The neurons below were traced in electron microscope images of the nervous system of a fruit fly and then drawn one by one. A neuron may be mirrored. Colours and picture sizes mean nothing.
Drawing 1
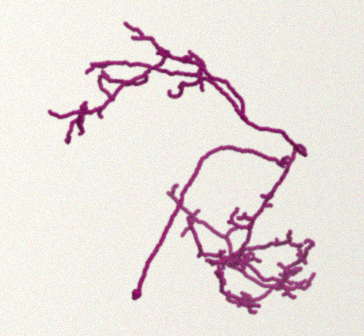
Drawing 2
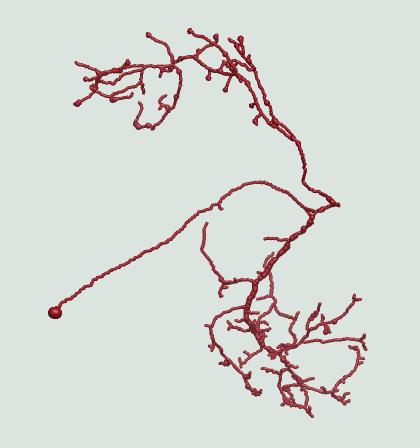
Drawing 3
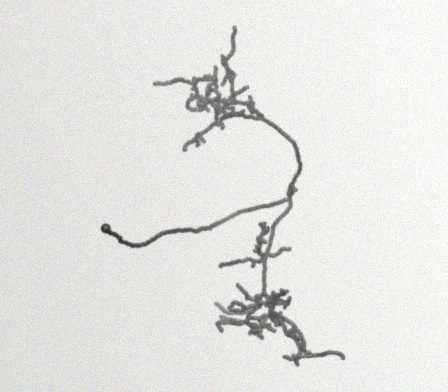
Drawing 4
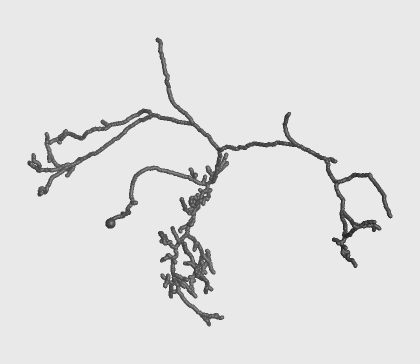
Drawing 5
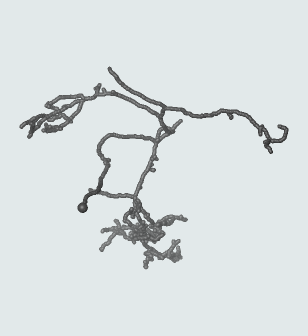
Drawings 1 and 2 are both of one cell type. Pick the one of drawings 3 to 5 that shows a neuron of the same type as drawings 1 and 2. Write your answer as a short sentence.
The neuron in drawing 5 is of the same cell type.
